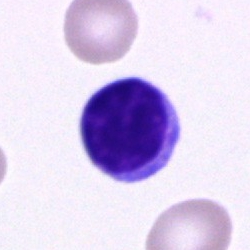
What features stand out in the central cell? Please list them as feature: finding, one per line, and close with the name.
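Outline: round and smooth
Chromatin: dense, dark purple, coarsely clumped
Cytoplasm: scant rim, mainly along right edge
Granules: none seen
Name: lymphocyte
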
